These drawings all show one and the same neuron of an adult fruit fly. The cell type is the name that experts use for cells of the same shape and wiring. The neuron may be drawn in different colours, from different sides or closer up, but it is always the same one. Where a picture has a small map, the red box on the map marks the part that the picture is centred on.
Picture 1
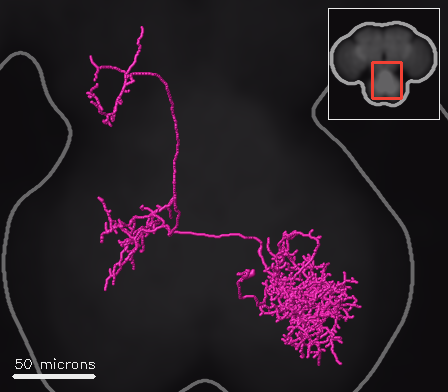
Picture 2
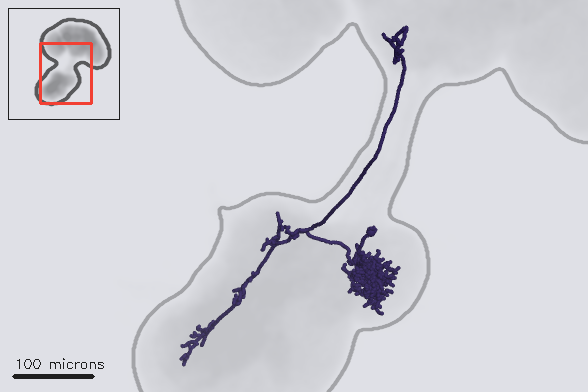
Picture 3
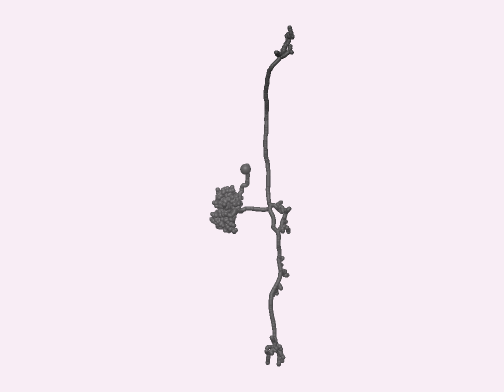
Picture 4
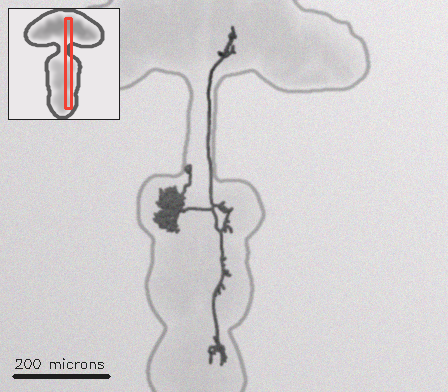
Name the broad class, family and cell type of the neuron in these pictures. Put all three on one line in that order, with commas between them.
ascending neuron, hemilineage 07B, AN07B013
